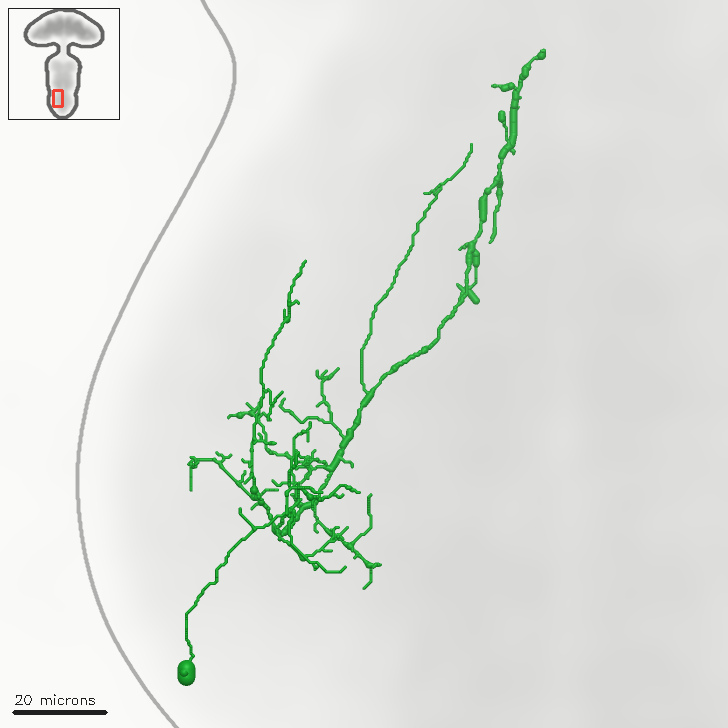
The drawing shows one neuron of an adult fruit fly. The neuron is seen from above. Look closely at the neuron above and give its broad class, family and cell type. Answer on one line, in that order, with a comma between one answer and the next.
nerve-cord intrinsic neuron, hemilineage 19A, IN19A070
